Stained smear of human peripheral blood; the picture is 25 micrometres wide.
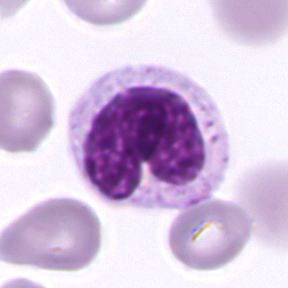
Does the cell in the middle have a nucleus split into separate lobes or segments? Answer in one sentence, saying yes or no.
No, this cell has an undivided nucleus that is compact and round, oval or kidney-shaped.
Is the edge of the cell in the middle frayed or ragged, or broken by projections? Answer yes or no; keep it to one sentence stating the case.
No, the cell's outline is smooth, without projections.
